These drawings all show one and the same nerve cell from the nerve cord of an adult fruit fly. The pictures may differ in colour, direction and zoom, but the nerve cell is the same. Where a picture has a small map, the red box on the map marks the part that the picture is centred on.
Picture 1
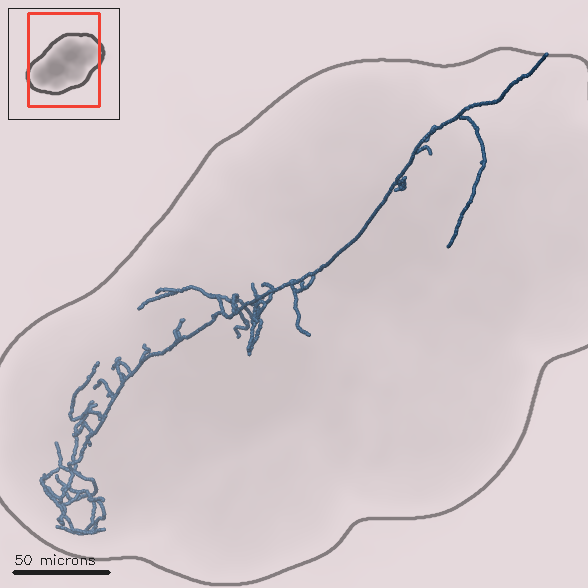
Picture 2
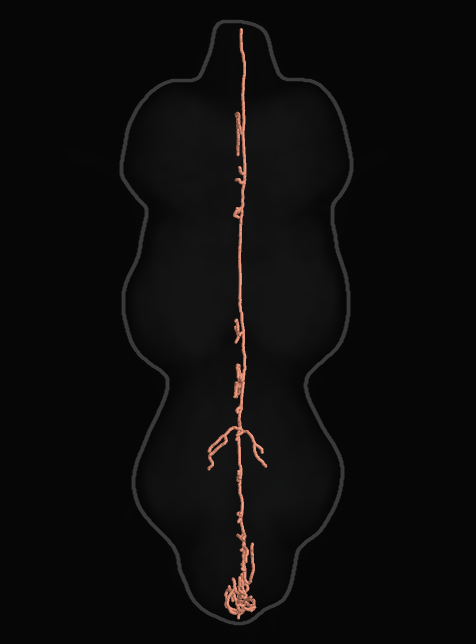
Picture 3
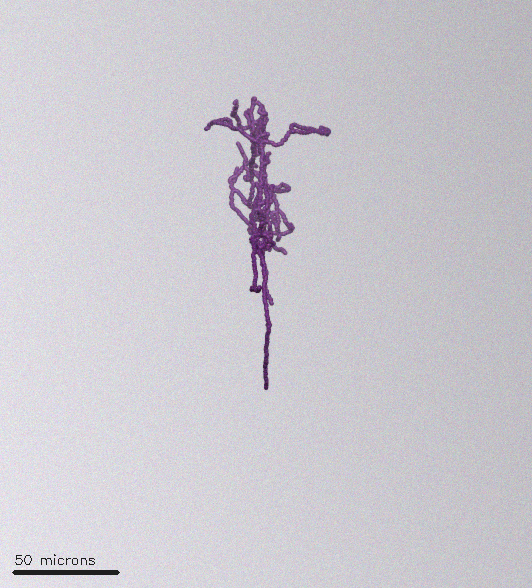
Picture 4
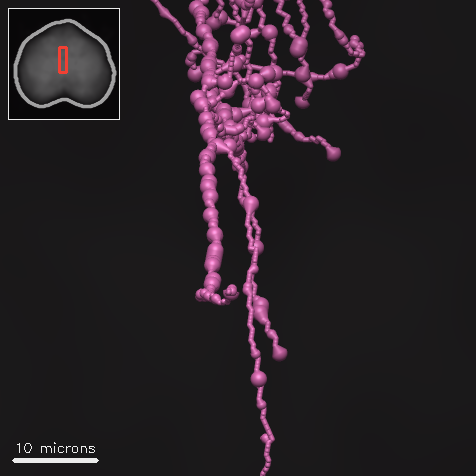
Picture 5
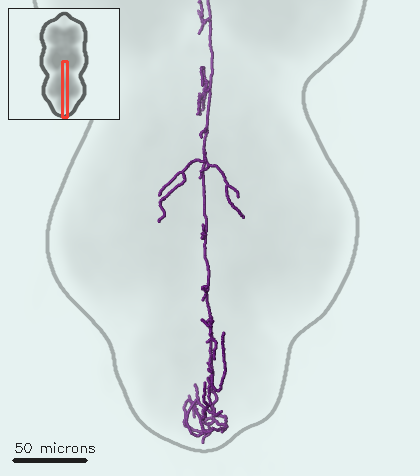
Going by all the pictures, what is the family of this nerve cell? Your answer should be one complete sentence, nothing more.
As its family, the nerve cell has hemilineage SMPpv2_dorsal.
